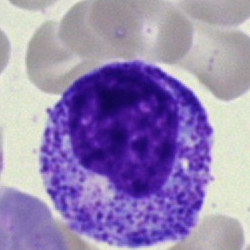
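Promyelocyte, the cell in the centre of this stained bone marrow smear. Look first at the cytoplasm: its band is wider below the nucleus than above it. Just under the nucleus you will find a pale area with few granules. Elsewhere, numerous dark purple granules fill the cytoplasm. Notice that they are coarse, separate dots, not a fine dust.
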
